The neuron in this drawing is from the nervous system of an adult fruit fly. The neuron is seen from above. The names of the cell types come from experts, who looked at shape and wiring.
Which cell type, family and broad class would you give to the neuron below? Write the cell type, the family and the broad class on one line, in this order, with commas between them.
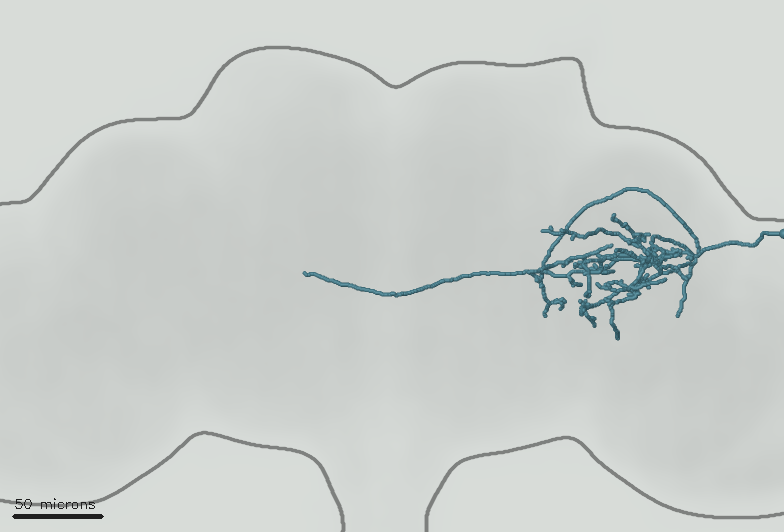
SLP227, hemilineage SLPav1_medial, central-brain intrinsic neuron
